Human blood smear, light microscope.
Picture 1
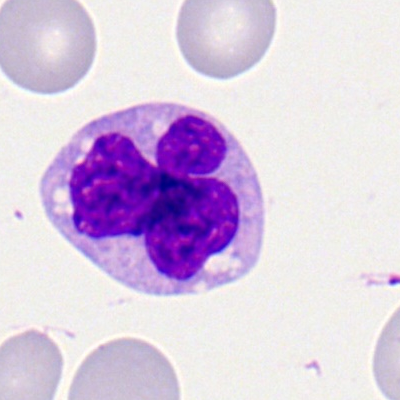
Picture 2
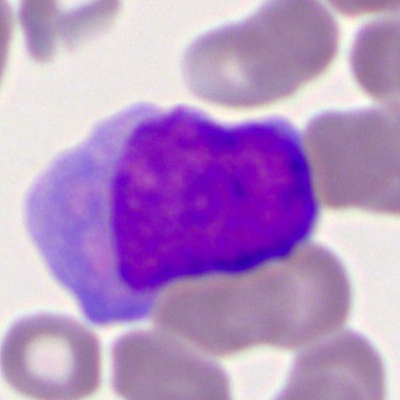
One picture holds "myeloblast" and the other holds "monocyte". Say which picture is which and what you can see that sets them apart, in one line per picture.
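Picture 1 – monocyte. A few small clear vacuoles lie in the cytoplasm.
Picture 2 – myeloblast. No clear vacuoles are seen in the cytoplasm.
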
